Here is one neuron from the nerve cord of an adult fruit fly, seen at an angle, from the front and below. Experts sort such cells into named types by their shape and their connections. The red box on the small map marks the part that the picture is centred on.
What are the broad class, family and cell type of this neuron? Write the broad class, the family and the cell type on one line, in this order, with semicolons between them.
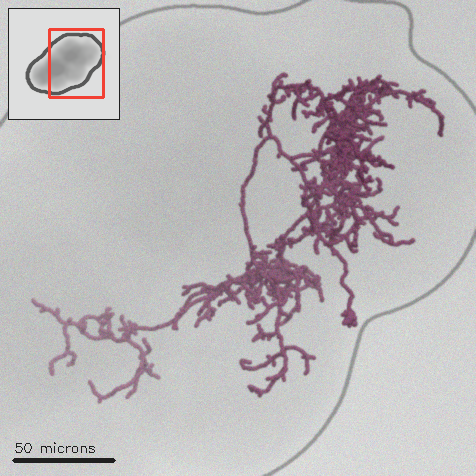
nerve-cord intrinsic neuron; hemilineage 03B; IN03B016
